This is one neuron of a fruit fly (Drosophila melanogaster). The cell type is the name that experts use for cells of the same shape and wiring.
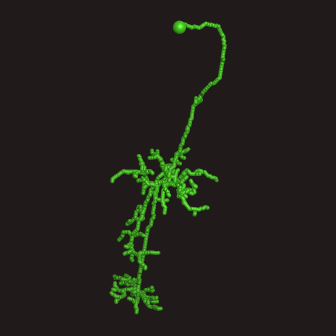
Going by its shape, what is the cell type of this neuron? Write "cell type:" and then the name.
cell type: Mi10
